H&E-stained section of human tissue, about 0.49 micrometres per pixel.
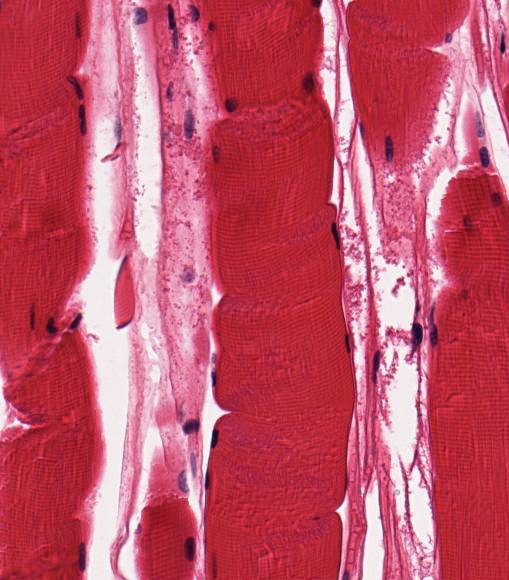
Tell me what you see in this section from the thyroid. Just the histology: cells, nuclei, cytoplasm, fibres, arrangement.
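Fibres broad, parallel, running top to bottom of field. Fine cross-striations across fibre width. Nuclei dark, elongated, at fibre edges. Between fibres: pale pink, loose, wispy connective tissue with scattered small nuclei, widest in two bands left and right of centre.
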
